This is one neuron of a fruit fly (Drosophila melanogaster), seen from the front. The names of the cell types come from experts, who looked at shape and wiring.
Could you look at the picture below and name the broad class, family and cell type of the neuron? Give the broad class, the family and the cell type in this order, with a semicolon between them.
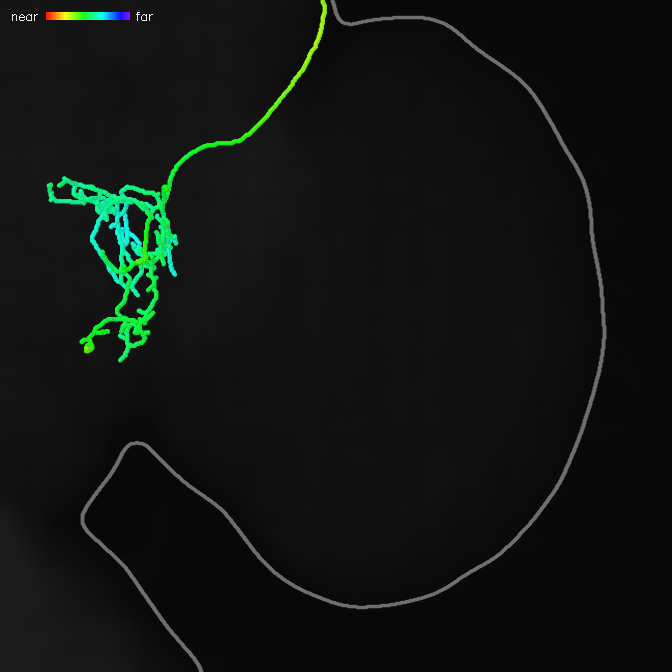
central-brain intrinsic neuron; hemilineage LHl4_posterior; PLP103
